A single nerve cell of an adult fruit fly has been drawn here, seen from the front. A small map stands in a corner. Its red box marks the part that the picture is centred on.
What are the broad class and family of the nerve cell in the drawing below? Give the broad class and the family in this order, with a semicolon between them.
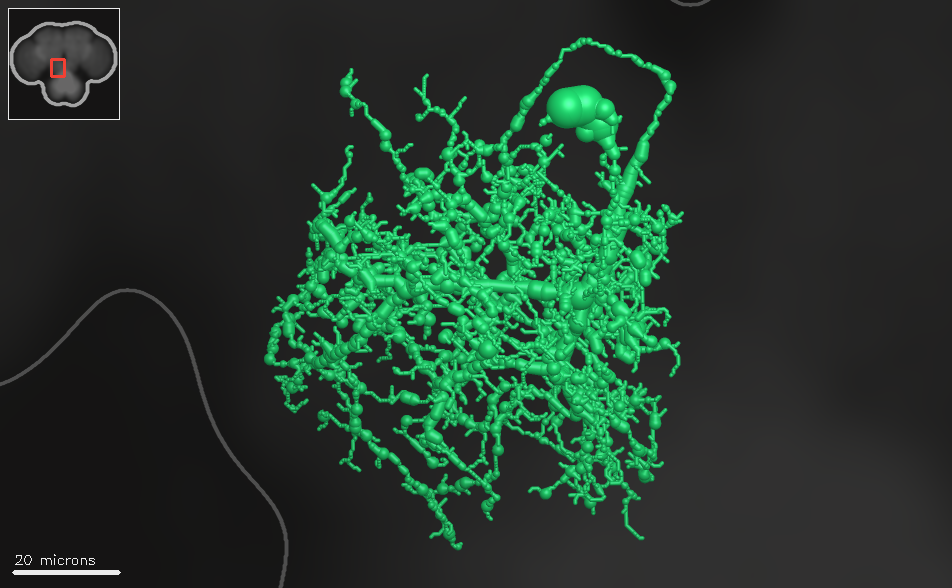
central-brain intrinsic neuron; hemilineage TRdm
